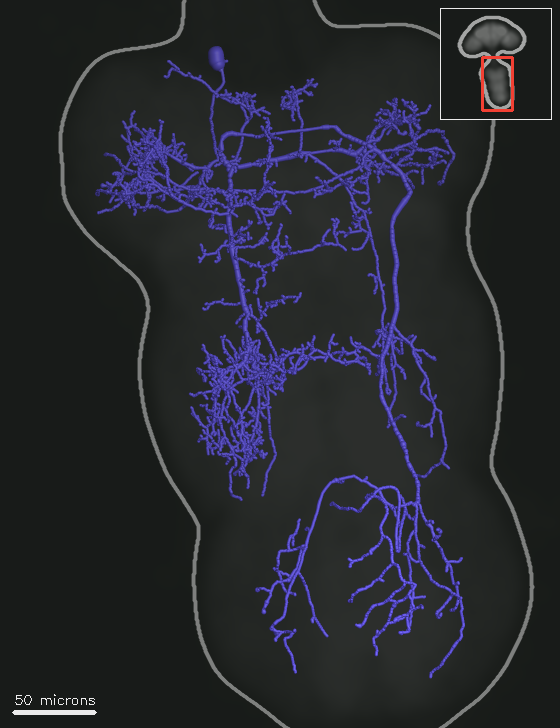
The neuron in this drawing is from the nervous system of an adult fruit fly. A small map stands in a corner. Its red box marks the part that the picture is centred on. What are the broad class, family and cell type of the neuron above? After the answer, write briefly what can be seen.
It is a nerve-cord intrinsic neuron. Its family is hemilineage 07B. The cell type is IN07B001. The cell body is at the top of the picture. By the scale bar it is about 400 microns tall in this view. More than a hundred branch ends can be seen.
